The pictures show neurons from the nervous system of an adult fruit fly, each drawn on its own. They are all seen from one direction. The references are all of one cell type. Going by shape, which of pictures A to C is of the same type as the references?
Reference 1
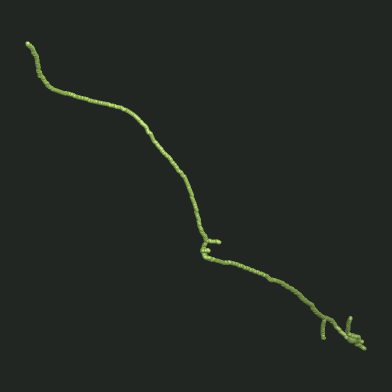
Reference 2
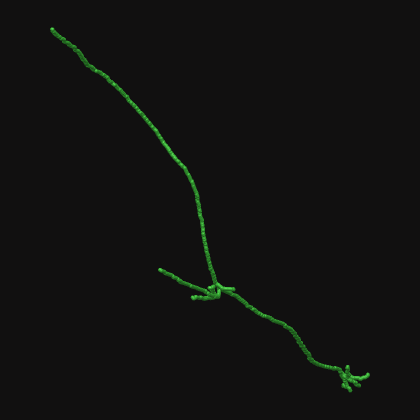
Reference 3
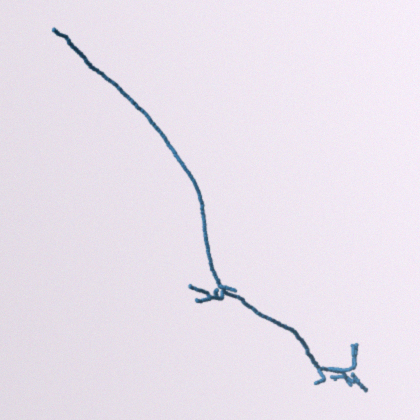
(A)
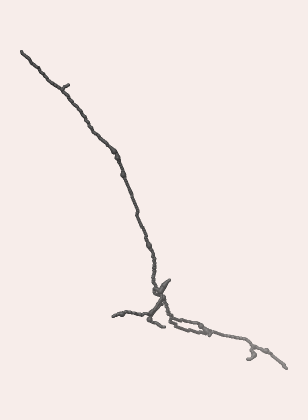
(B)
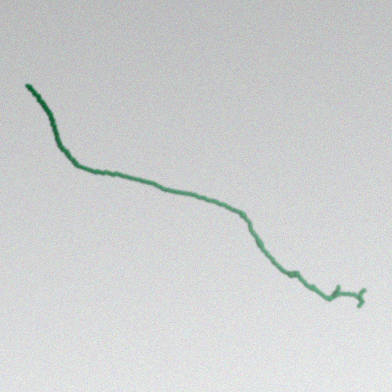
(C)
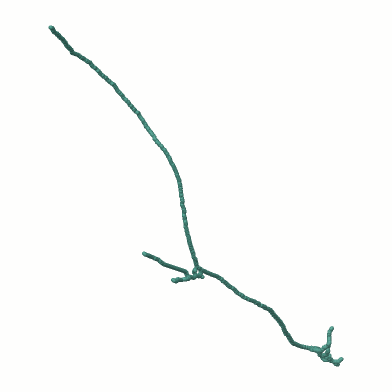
C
